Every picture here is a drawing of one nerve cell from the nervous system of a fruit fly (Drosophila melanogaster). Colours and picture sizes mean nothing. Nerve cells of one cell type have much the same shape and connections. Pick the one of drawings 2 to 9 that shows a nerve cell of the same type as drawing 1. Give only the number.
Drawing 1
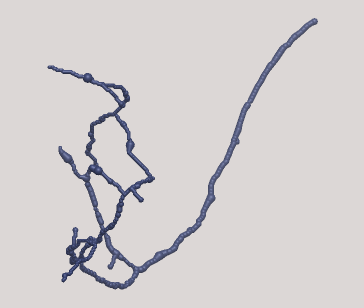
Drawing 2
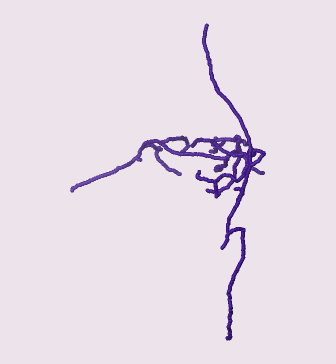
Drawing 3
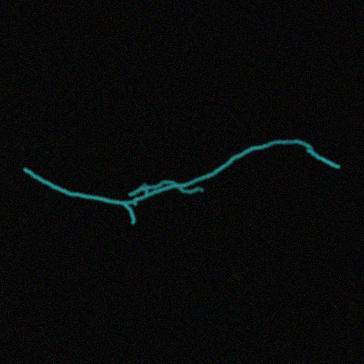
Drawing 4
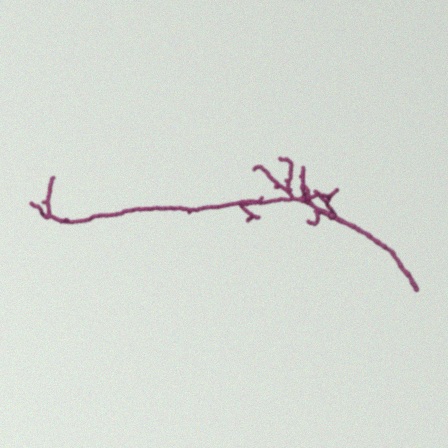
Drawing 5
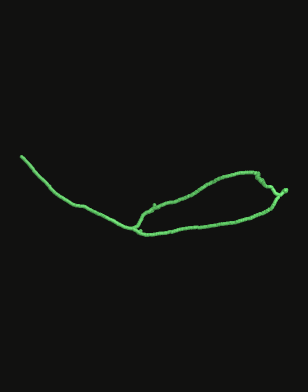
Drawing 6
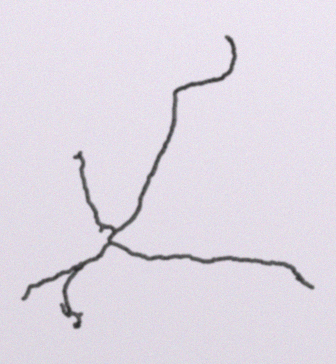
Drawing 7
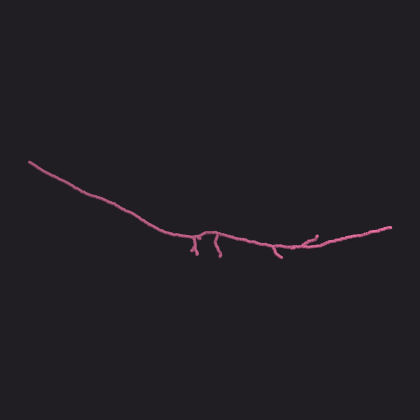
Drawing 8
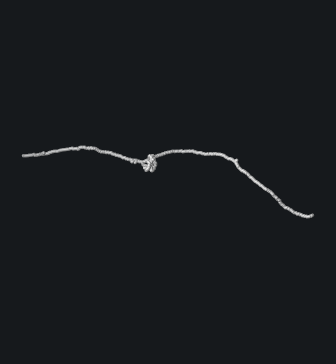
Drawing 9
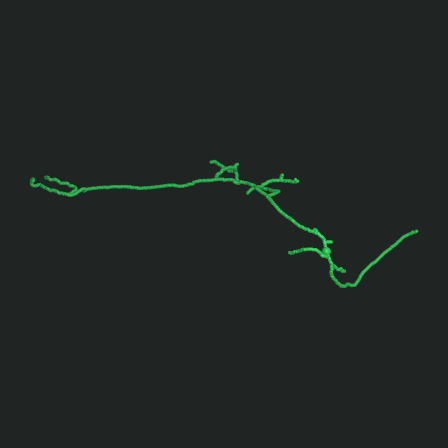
5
